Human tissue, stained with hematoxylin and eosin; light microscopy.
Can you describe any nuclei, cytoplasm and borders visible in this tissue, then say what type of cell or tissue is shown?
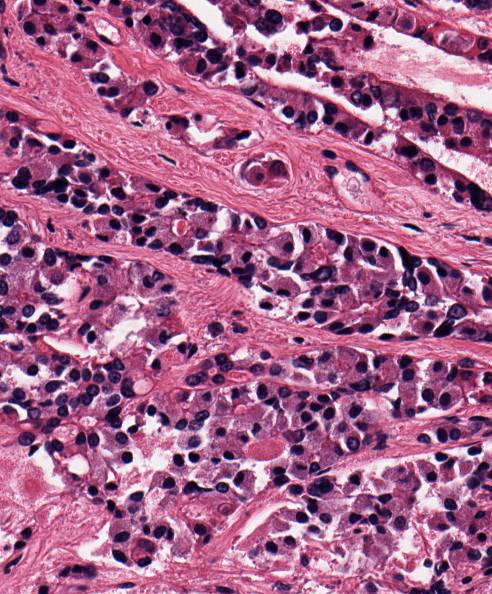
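Arrangement comes first: sheets of cells divided by bands of pink collagenous stroma. Most nuclei are round and darkly stained. Cytoplasm is moderate in amount, pink and finely granular. The cells sit loosely, small clear spaces lying between many of them. Last, the name: pituitary.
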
